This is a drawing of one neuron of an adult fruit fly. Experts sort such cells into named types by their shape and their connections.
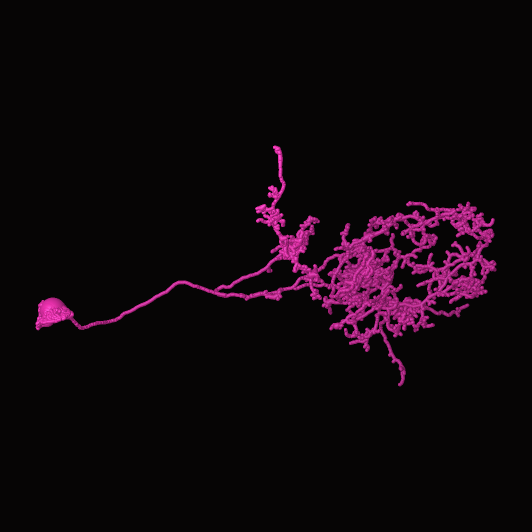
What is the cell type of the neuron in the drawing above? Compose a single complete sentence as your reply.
The type of this neuron is the cell type CB1206.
